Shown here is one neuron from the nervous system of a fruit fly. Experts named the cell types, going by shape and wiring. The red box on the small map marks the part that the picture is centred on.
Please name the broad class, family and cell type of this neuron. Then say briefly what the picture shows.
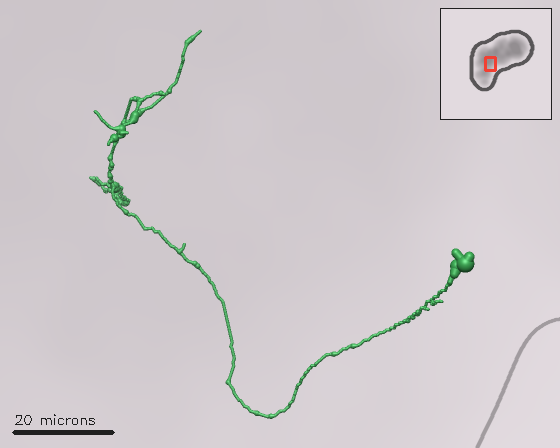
Its broad class is nerve-cord intrinsic neuron. The family is hemilineage 19A. The cell type is IN19A135. The cell body can be seen on the right of the picture. From top to bottom in the picture it spans about 80 microns.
